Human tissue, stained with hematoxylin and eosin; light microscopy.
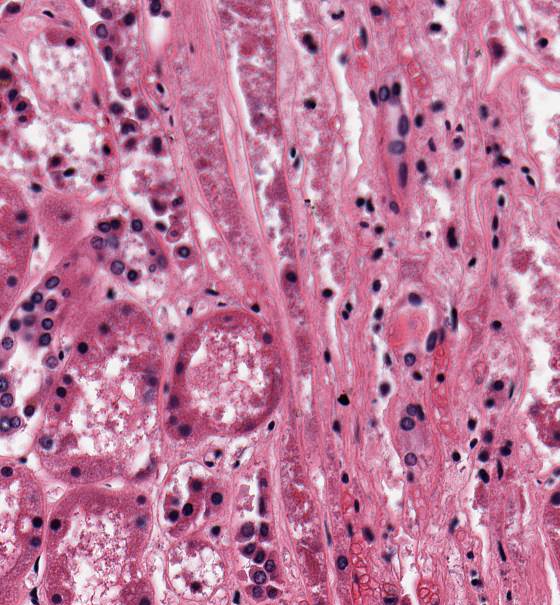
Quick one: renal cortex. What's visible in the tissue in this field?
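First, left: cross-cut tubules lined by cuboidal to low columnar cells with plentiful pink granular cytoplasm. Stroma: scant, so neighbouring tubules lie almost back to back. Right: lengthwise structures holding many elongated dark nuclei parallel to their long axis. Lower right: narrow vessels packed with red blood cells in rows.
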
